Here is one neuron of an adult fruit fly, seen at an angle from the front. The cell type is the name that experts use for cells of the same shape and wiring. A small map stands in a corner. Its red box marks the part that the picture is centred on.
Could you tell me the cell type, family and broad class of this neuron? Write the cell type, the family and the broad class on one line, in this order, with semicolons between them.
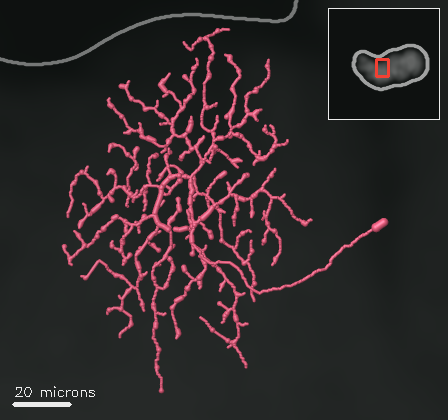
Dm18; Dm; optic-lobe intrinsic neuron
